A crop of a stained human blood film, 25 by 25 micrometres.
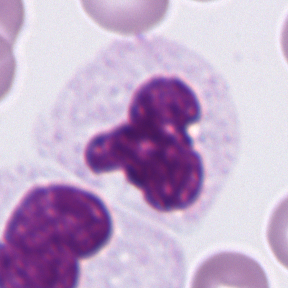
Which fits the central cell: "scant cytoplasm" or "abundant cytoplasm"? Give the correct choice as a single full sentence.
The cell's cytoplasm around its nucleus is ample.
